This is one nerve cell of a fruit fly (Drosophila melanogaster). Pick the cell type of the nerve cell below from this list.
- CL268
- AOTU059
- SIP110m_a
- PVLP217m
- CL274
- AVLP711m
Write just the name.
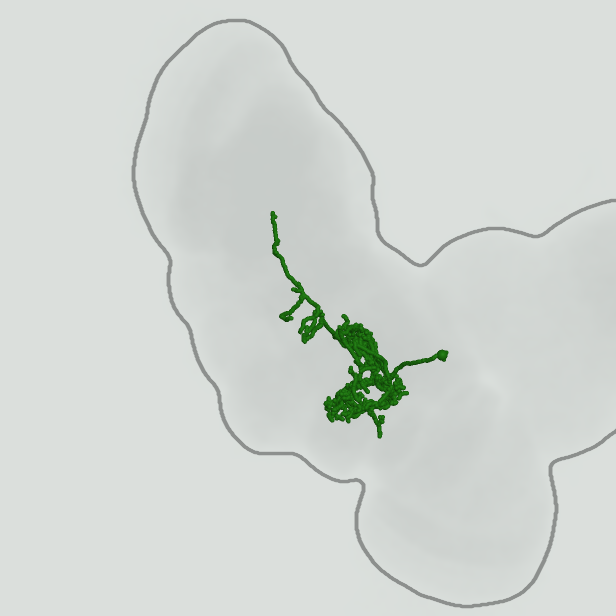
AVLP711m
